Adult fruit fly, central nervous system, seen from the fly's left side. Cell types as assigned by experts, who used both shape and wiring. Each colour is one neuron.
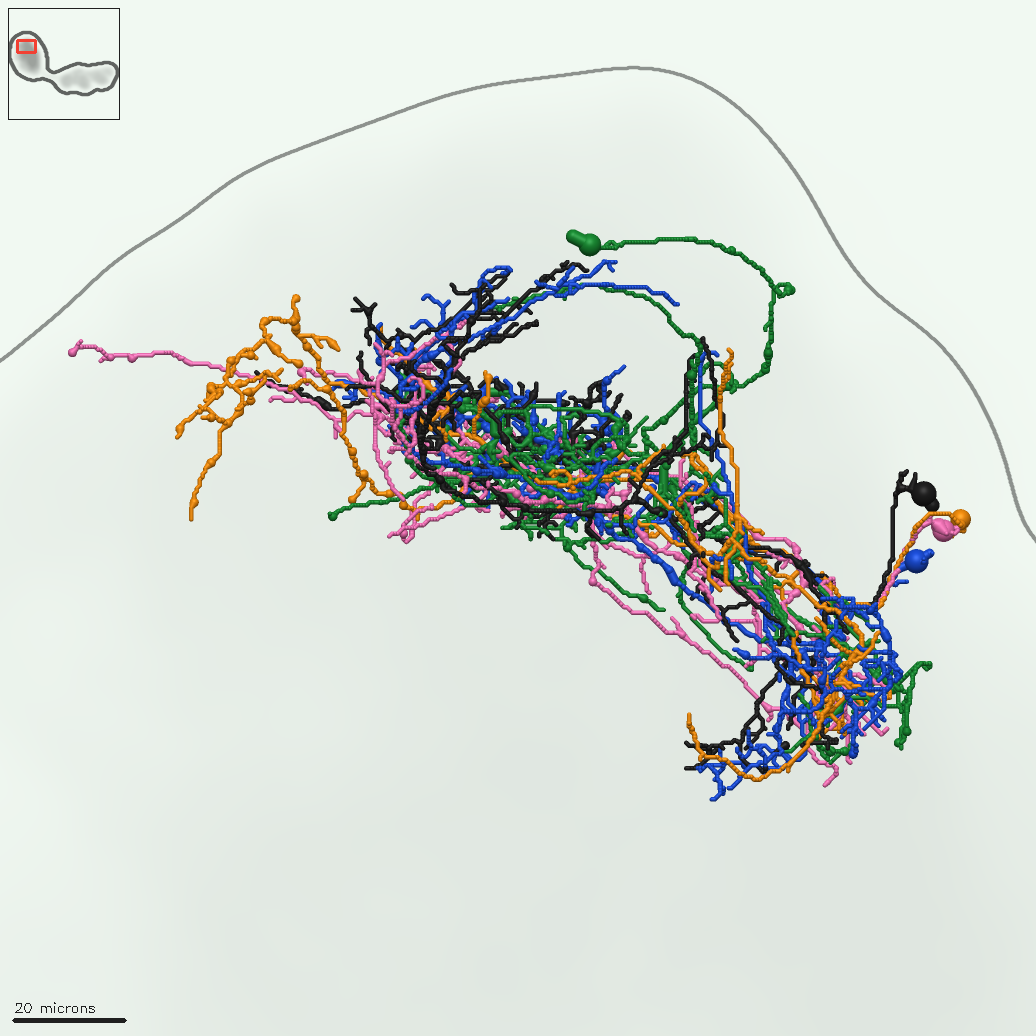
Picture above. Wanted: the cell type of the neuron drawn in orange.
SMP328_b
